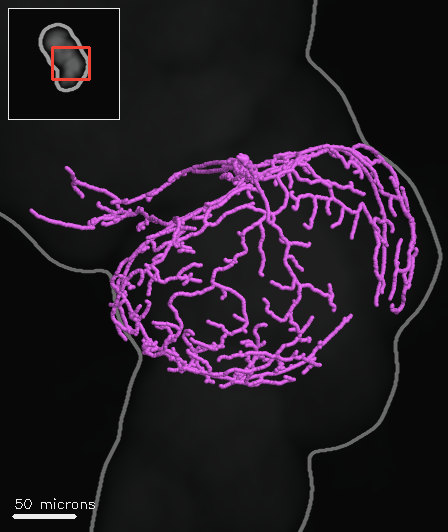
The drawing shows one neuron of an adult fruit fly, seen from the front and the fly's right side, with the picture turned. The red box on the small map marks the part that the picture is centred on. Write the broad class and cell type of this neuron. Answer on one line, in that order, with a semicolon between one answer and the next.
visual centrifugal neuron; aMe4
